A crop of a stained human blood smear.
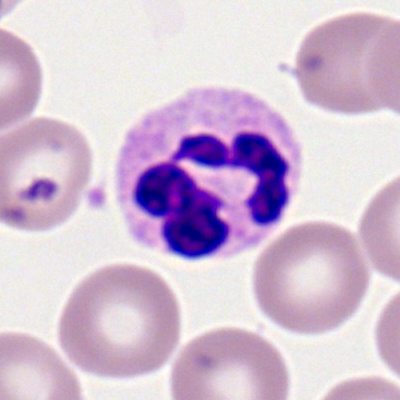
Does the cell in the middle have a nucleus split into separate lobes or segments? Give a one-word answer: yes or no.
Yes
